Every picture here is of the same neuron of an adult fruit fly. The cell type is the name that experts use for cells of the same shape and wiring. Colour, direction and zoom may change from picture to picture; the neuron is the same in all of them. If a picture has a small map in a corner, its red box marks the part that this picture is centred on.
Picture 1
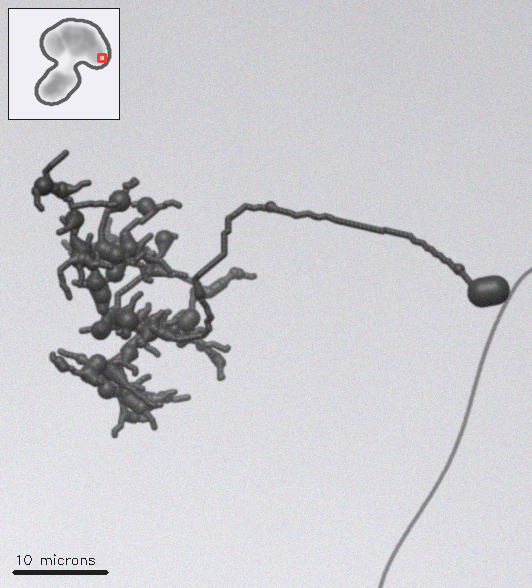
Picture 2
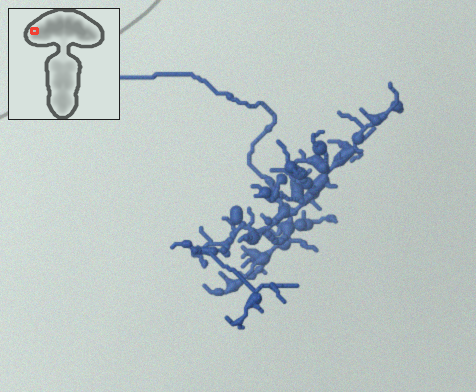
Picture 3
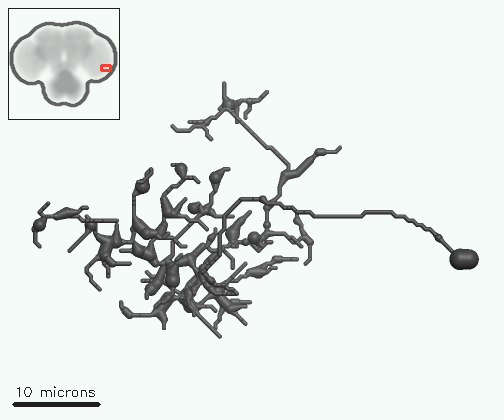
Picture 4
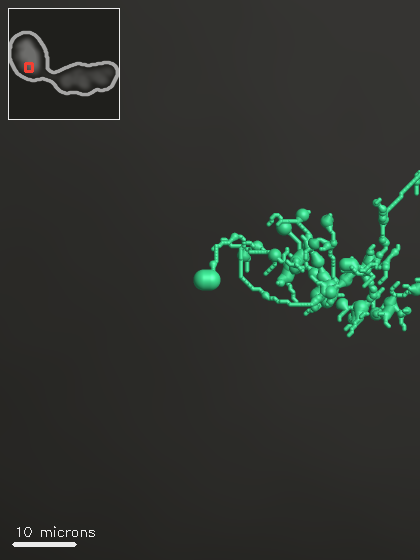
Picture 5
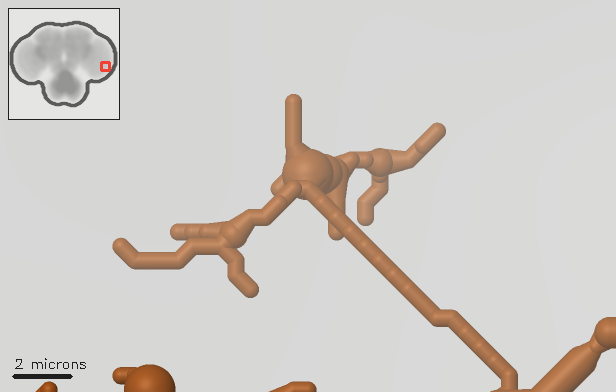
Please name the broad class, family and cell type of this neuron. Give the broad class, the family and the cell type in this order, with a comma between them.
optic-lobe intrinsic neuron, Dm, Dm15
